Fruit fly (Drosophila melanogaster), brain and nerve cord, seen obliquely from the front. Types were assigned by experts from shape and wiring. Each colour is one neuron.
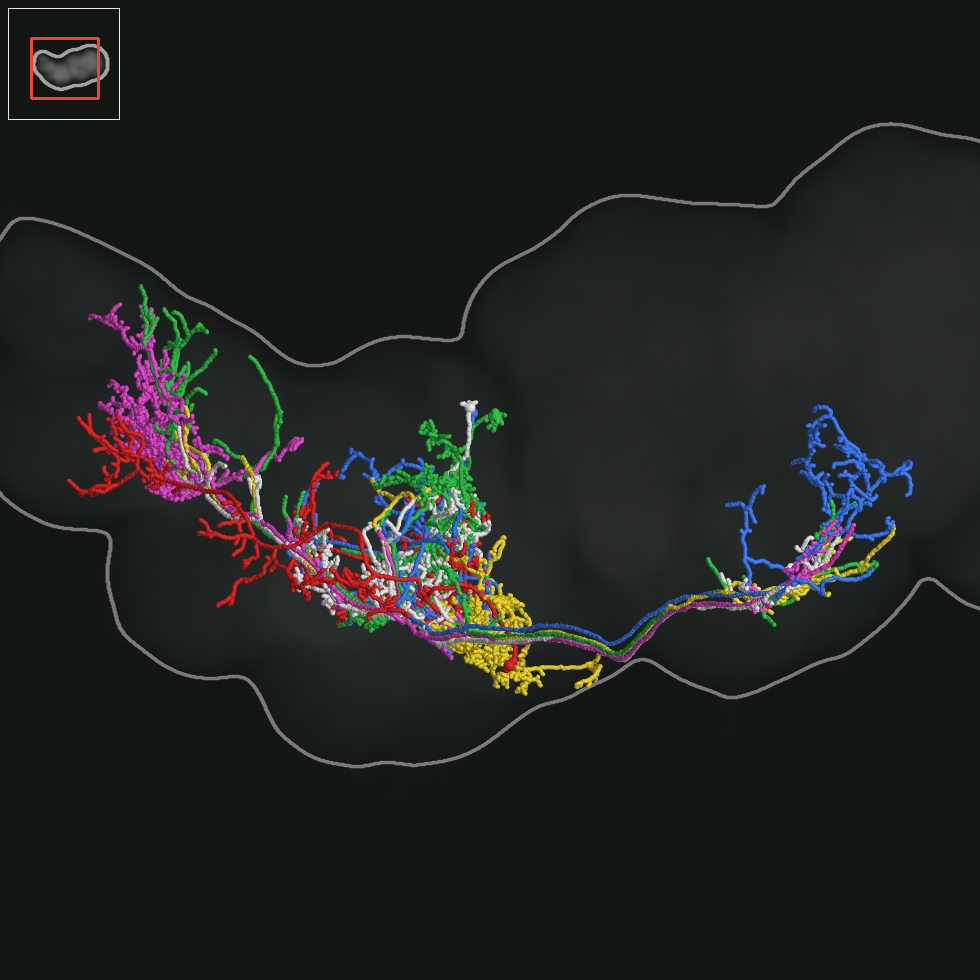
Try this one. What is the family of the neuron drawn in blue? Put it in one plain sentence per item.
The family is hemilineage 17A.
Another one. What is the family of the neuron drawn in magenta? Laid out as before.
The family is hemilineage 17A.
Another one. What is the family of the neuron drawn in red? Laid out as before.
The family is hemilineage 07B.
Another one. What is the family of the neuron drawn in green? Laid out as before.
The family is hemilineage 17A.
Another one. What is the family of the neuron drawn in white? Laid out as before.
The family is hemilineage 17A.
